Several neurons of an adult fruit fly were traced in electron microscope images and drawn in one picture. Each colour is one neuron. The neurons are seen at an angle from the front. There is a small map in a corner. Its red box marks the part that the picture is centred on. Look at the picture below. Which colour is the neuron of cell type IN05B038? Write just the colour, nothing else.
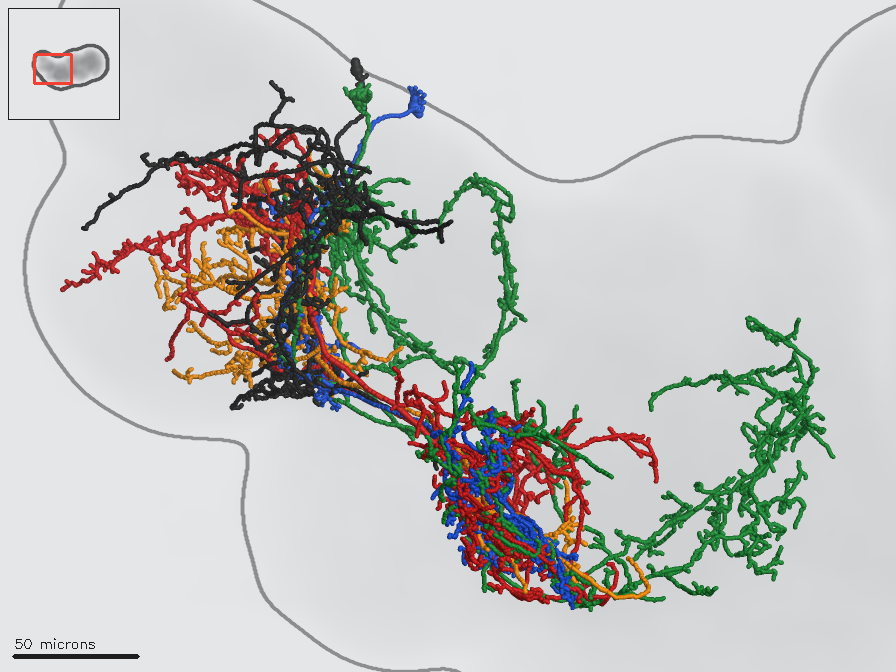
orange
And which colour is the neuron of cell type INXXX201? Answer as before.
blue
